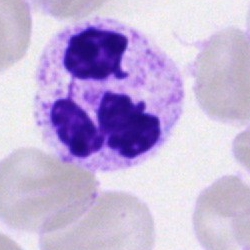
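Segmented neutrophil at the centre of a stained human bone marrow smear. The nucleus is divided into three separate lobes of dense, dark purple chromatin. Plentiful pale pinkish-lilac cytoplasm has fine violet granules scattered throughout.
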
